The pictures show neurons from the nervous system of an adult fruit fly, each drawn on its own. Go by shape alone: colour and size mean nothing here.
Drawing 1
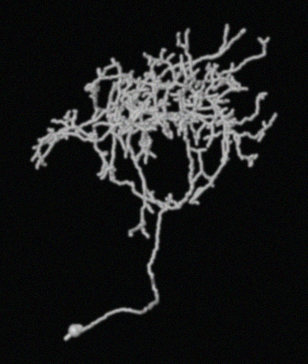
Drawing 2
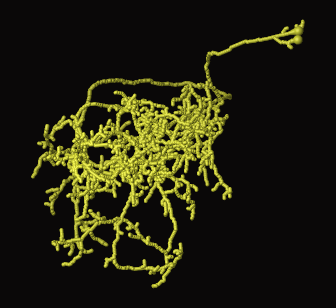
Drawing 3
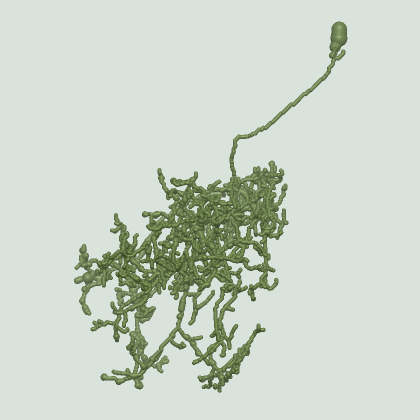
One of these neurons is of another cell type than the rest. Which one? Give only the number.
1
